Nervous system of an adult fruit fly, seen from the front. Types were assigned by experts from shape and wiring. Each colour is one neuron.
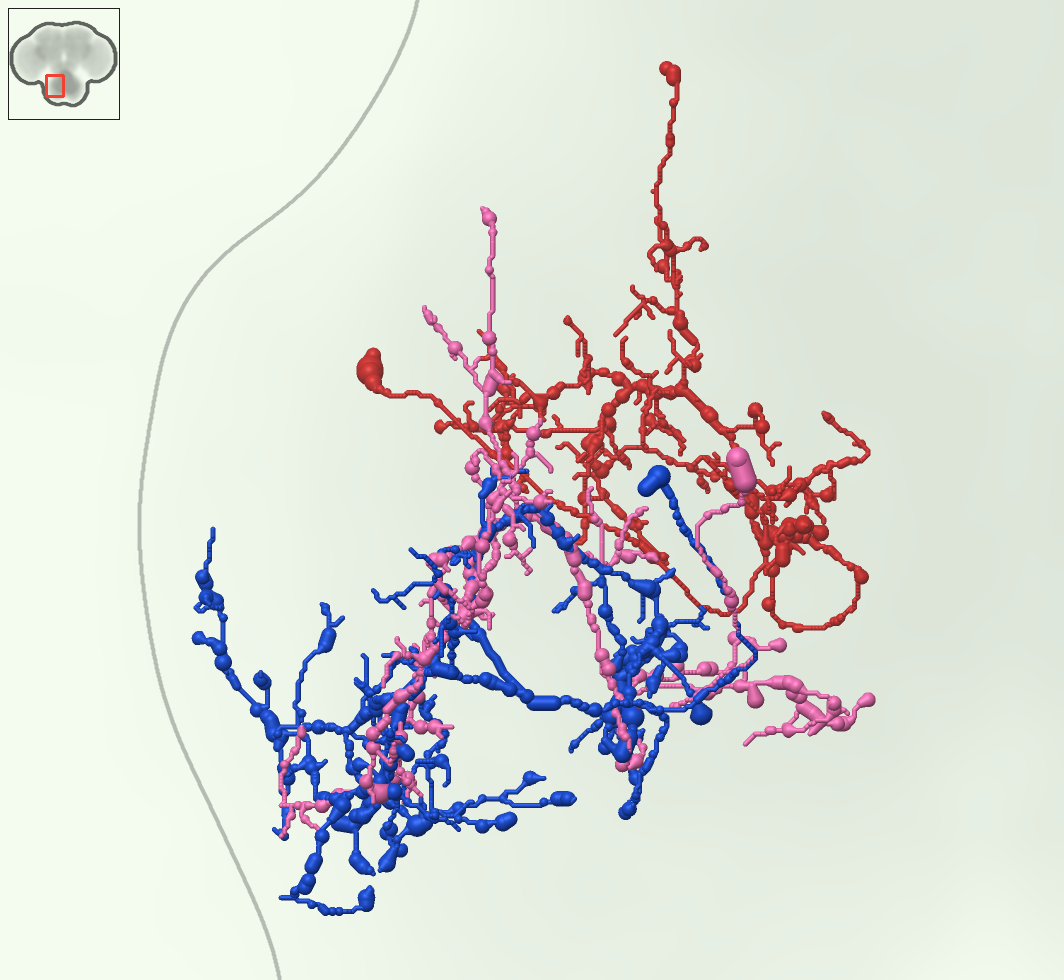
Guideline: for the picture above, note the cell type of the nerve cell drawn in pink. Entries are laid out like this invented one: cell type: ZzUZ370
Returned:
cell type: IN09A061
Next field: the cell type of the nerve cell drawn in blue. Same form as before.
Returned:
cell type: IN09A033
